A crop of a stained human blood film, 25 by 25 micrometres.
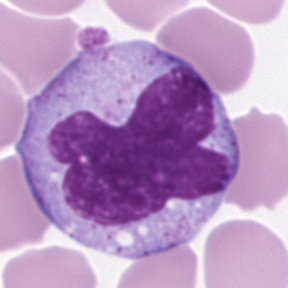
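Monocyte from a stained smear of human peripheral blood. Its outline is roughly round, with a smooth edge. The nucleus is irregular and folded, showing several blunt, lobe-like bulges and indentations. Dark purple chromatin stains the whole nucleus. A few small clear vacuoles sit in the lower part of the cytoplasm.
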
